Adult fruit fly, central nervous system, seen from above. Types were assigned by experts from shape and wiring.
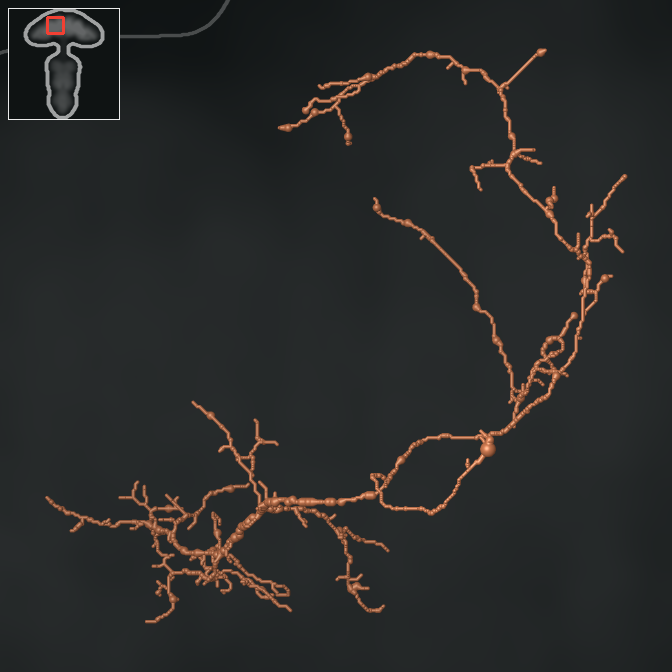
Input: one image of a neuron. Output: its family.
hemilineage SMPpd1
